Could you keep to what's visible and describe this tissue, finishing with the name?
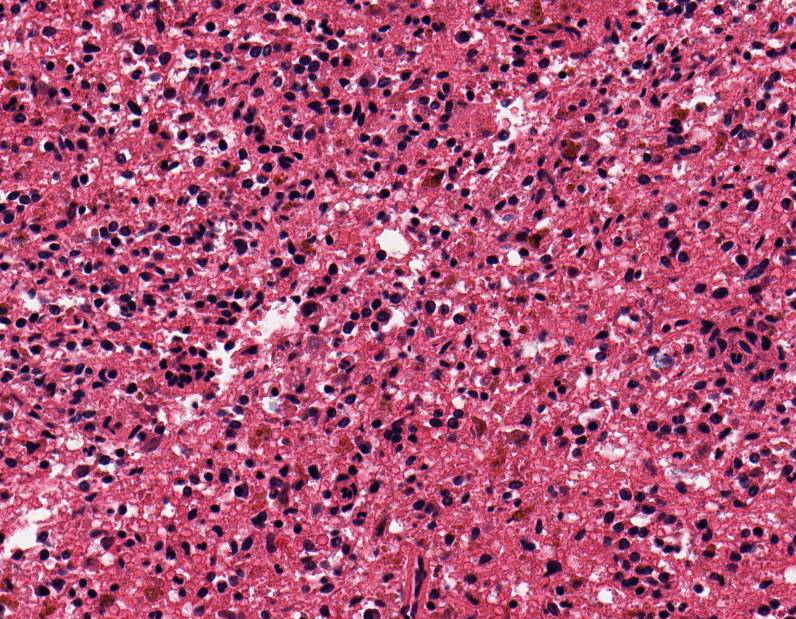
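Diffuse, evenly crowded sheet of cells across the entire field; no organised units. Nuclei mostly small, round to oval, darkly stained. Clumps of brown granular pigment scattered among the cells throughout. Material between nuclei pink, finely granular. Tissue: spleen.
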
